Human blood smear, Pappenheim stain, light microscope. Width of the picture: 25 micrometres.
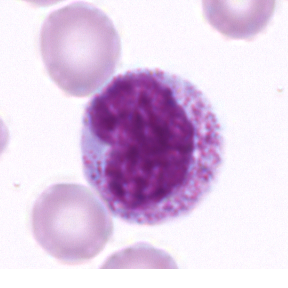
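Metamyelocyte in a stained smear of peripheral blood. Looking at the nucleus, I notice a deep notch on its left side that gives it a kidney shape. The nucleus sits off-centre toward the left, so the rim of cytoplasm is wider on the right. I can see no nucleoli in it. Many fine reddish-purple granules are scattered through the cytoplasm. The cell is about 13 micrometres across, and the nucleus fills about 60% of the cell's area.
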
